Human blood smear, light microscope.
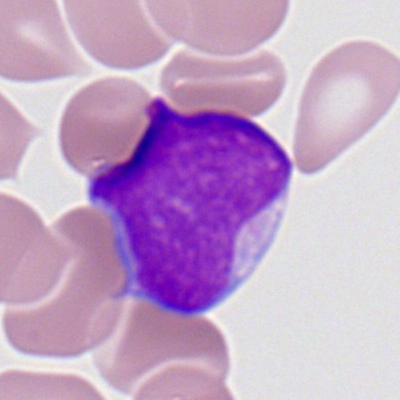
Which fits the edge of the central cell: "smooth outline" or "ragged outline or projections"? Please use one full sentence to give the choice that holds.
It is a rough edge that this cell shows.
